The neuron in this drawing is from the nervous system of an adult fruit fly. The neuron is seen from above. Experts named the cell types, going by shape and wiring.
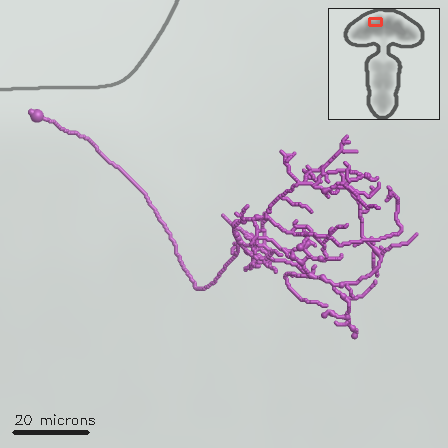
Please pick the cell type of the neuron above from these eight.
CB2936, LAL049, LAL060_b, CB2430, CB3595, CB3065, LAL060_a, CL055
CB2430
